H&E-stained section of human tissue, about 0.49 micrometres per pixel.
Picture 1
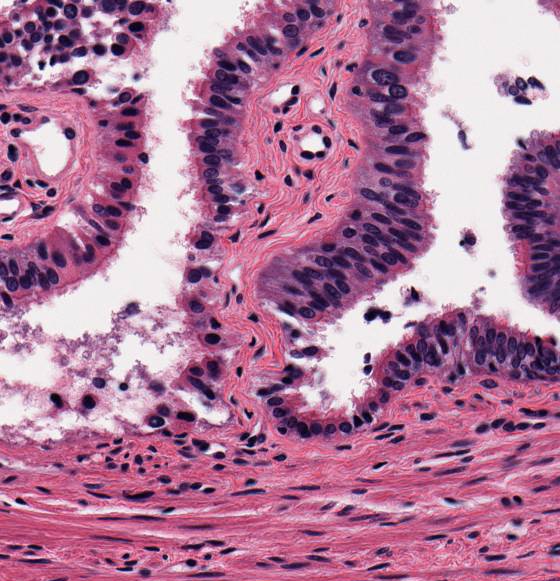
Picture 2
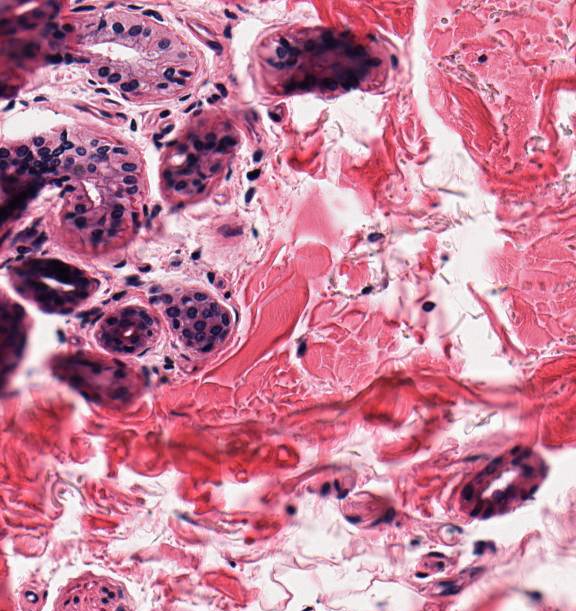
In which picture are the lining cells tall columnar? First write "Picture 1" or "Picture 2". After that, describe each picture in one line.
Picture 1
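Picture 1: The folds are lined by tall columnar epithelial cells.
Picture 2: The tubule profiles are small and round to oval, lined by cuboidal cells with round dark nuclei.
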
